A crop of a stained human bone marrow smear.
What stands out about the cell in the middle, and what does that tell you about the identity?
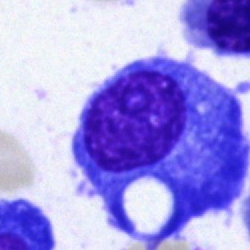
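Abundant cytoplasm stains a deep blue and shows no distinct granules. Below the nucleus, a single large, round, clear vacuole lies within it. The cell outline is irregular, with small bumps along the lower left edge. It is a plasma cell.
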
